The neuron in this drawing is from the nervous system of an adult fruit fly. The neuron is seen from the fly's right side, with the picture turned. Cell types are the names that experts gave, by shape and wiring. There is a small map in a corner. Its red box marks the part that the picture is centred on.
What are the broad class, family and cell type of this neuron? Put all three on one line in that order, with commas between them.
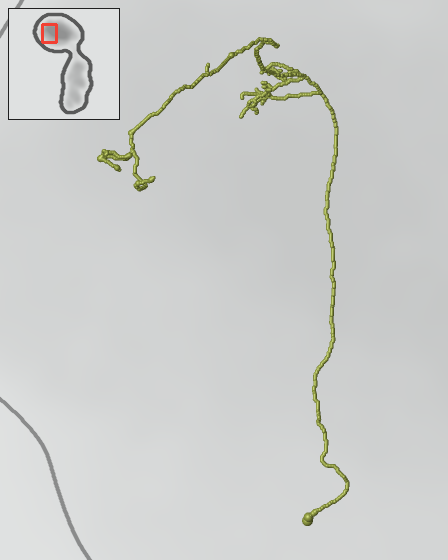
central-brain intrinsic neuron, class CX, FS3_d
